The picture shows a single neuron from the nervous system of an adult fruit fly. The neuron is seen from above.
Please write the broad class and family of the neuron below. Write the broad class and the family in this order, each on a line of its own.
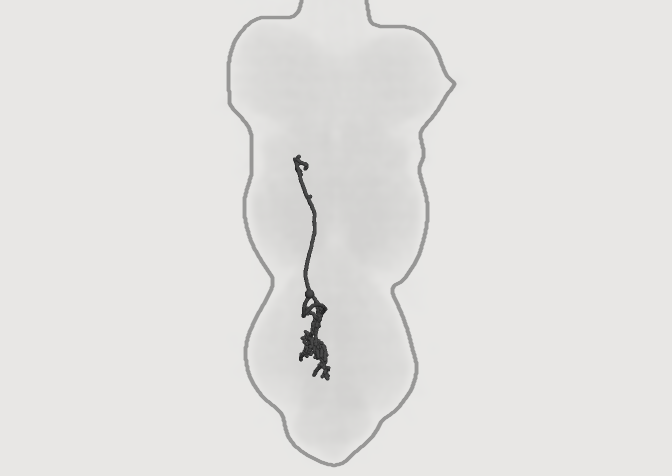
nerve-cord intrinsic neuron
hemilineage 23B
